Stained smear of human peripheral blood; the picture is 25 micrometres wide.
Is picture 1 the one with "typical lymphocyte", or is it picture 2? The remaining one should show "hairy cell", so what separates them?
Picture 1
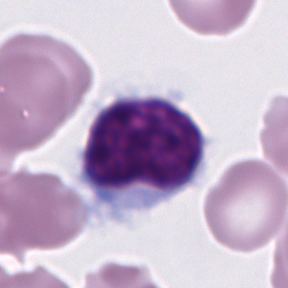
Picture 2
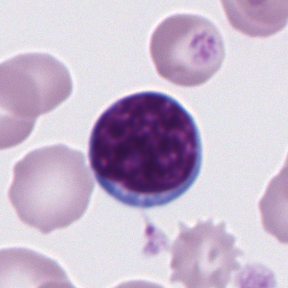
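Picture 1 shows a hairy cell, and picture 2 shows a typical lymphocyte. The clearest difference lies at the edge of the cell: fine hair-like projections fringe the hairy cell, whereas the typical lymphocyte has a smooth, round outline with no surface projections. The nuclei also differ in shape: in the hairy cell the nucleus is about 10 by 8 micrometres and has a shallow notch in its lower edge, while in the typical lymphocyte it is round in outline and about 9 micrometres across.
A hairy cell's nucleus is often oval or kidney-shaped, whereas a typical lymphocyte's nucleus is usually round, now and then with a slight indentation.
The typical lymphocyte is about 10 micrometres across, about 1.5 times as wide as a red cell lying whole in the picture, and its nucleus fills about 80% of the cell's area.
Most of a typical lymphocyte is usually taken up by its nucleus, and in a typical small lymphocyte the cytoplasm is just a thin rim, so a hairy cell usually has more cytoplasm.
The cytoplasm of the typical lymphocyte is blue and contains no vacuoles, while that of the hairy cell shows no visible granules.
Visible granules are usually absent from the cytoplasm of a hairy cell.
Some features are shared: in both cells the chromatin is dark purple and clumped, dense in the hairy cell and coarse in the typical lymphocyte, and neither nucleus shows any nucleoli.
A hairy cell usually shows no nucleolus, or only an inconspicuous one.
A small platelet lies just below the typical lymphocyte.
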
